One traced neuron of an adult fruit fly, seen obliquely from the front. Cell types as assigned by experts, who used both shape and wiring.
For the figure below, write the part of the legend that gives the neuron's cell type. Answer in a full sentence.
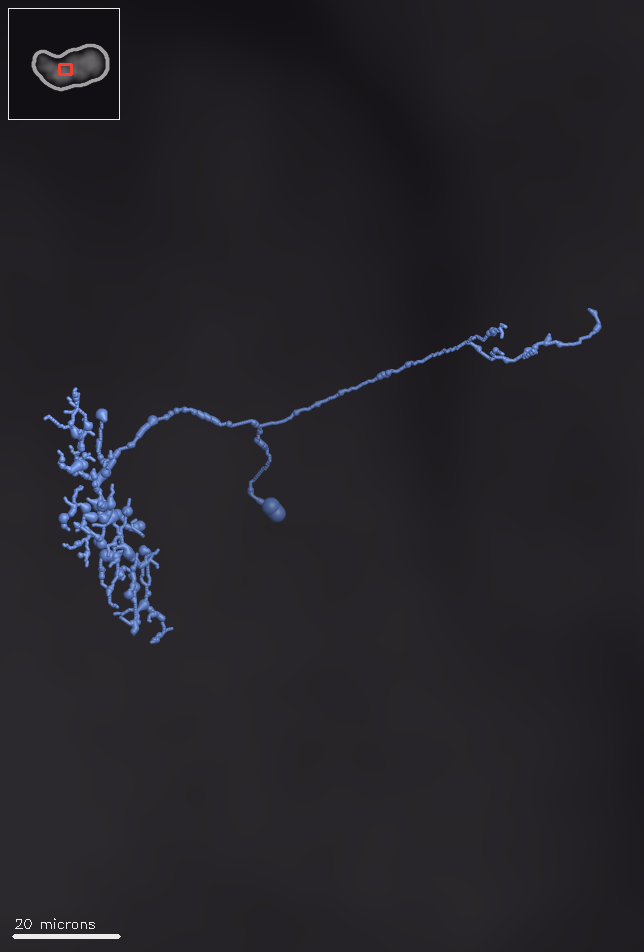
The cell type is LPC2.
